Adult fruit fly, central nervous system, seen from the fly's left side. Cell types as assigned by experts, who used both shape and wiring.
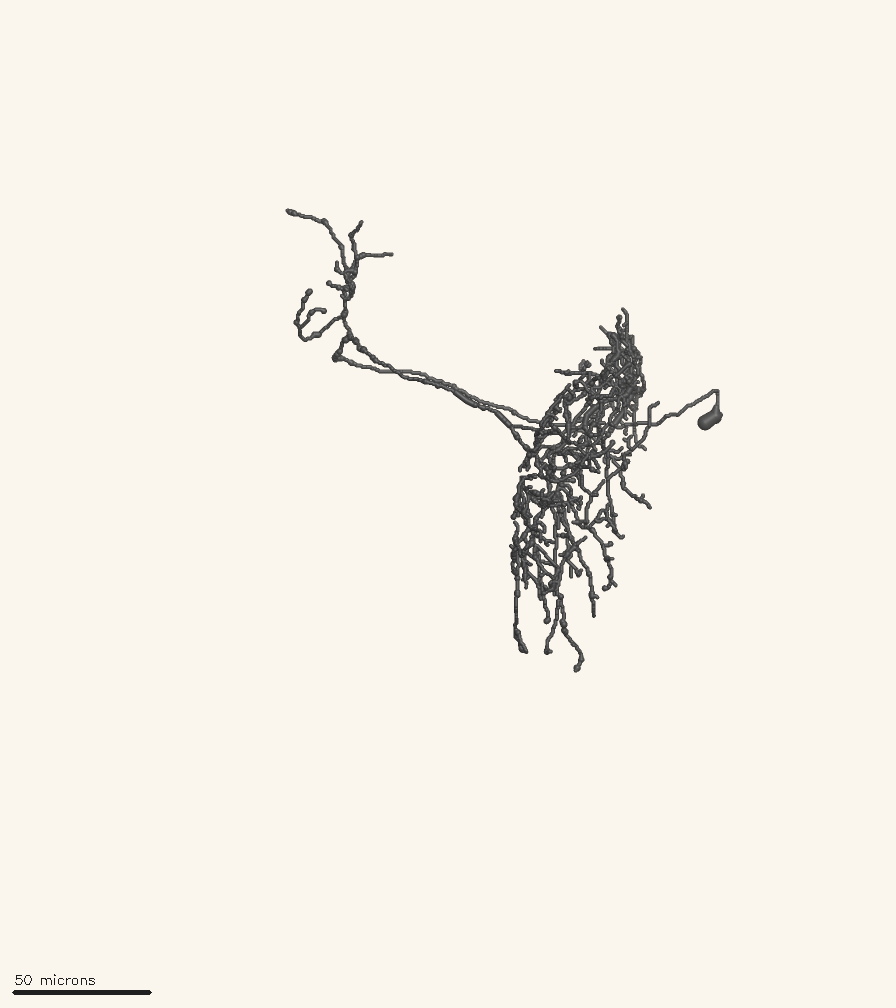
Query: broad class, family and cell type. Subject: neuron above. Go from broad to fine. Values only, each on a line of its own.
visual projection neuron
hemilineage VLPp&l1_posterior
LT43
